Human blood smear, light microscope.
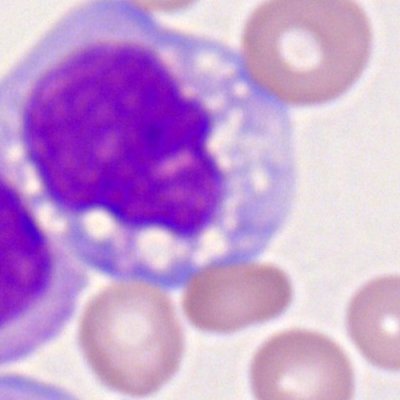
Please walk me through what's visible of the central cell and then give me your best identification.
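Nucleus off-centre, toward the upper left. Chromatin fairly fine, paler patches scattered through it. Cytoplasm pale greyish-blue, holding many small, clear, round vacuoles. Cell: monocyte.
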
